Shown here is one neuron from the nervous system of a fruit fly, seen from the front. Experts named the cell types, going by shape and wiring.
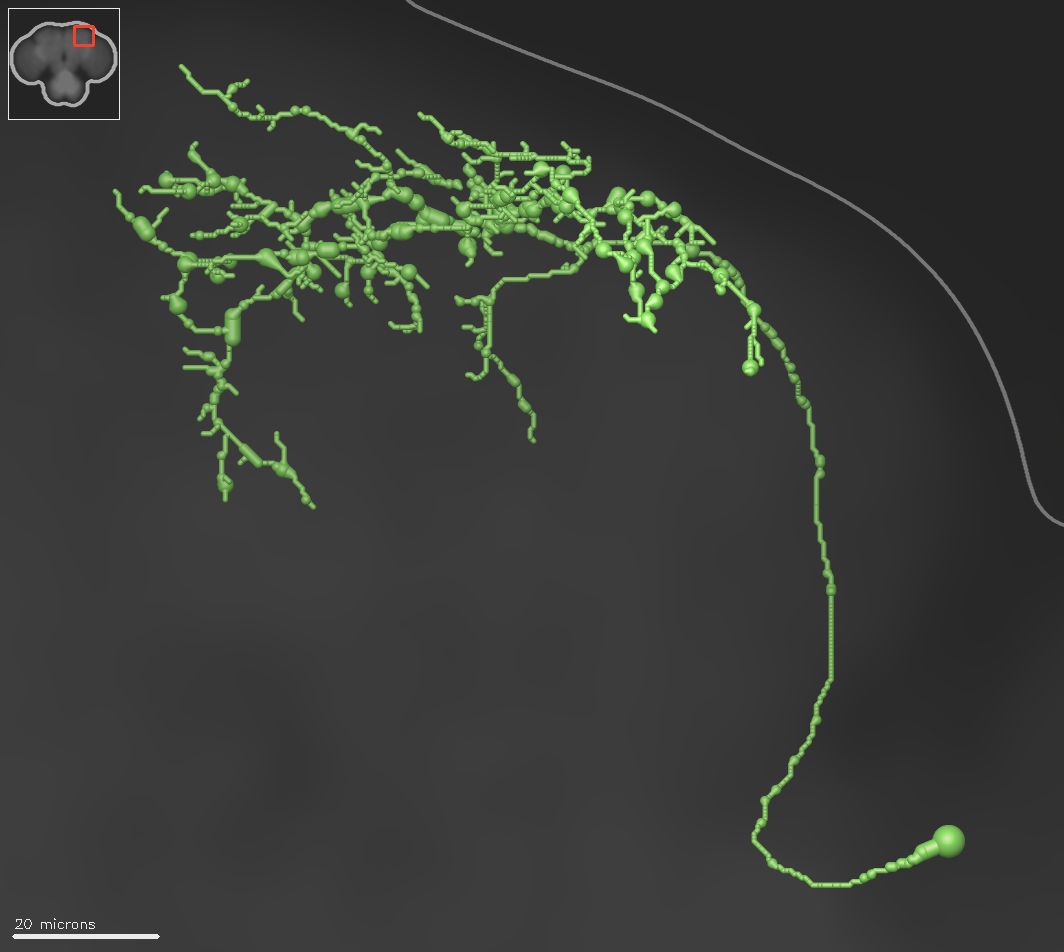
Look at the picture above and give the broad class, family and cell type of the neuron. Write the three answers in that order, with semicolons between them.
central-brain intrinsic neuron; hemilineage LHa3; LHAV3n1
